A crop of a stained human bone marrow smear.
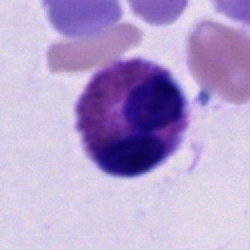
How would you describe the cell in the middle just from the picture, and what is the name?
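Outline round, edge finely bumpy. Nucleus: two separate dark lobes, one at upper right, the other along the lower edge. No nucleoli visible. Cell: eosinophil.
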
